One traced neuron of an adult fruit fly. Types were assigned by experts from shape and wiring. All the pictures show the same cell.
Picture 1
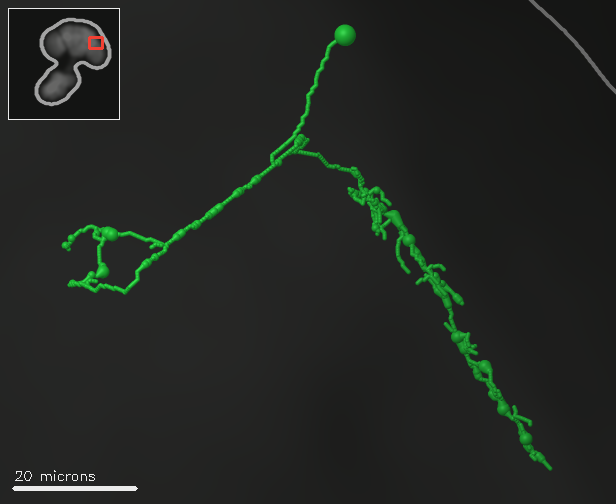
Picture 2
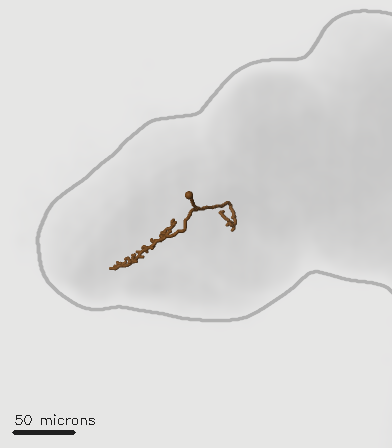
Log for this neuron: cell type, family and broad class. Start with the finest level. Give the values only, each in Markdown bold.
**MeLo5**, **MeLo**, **optic-lobe intrinsic neuron**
